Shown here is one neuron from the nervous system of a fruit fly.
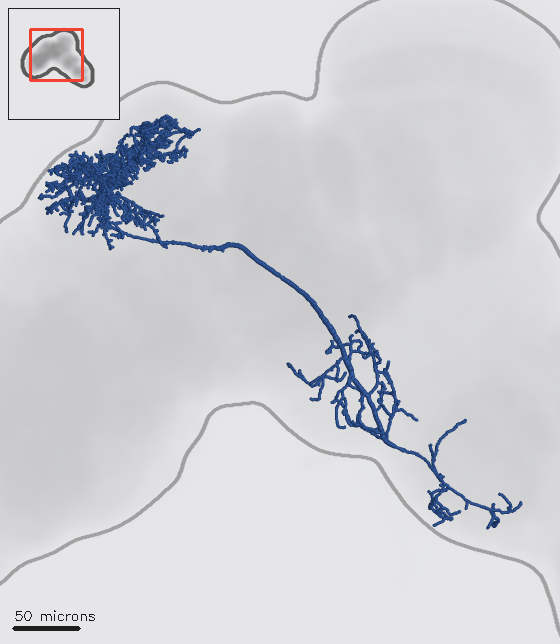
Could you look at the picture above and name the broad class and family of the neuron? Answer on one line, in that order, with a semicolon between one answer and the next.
descending neuron; DNg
